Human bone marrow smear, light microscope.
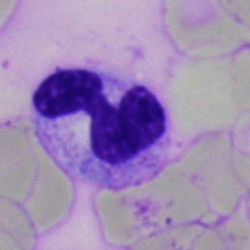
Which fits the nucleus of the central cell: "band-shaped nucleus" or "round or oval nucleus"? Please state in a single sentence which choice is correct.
There is a curved, band-shaped nucleus without separate lobes in this cell.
